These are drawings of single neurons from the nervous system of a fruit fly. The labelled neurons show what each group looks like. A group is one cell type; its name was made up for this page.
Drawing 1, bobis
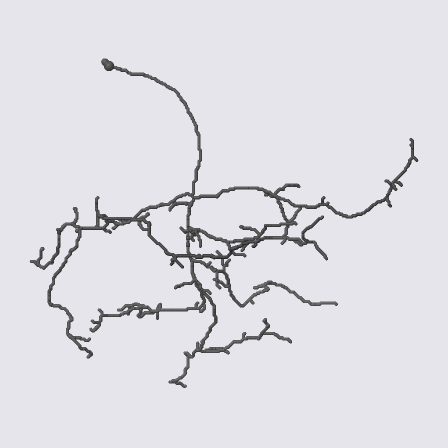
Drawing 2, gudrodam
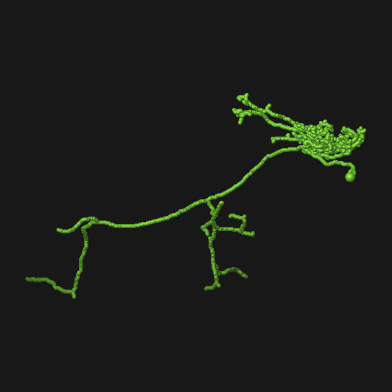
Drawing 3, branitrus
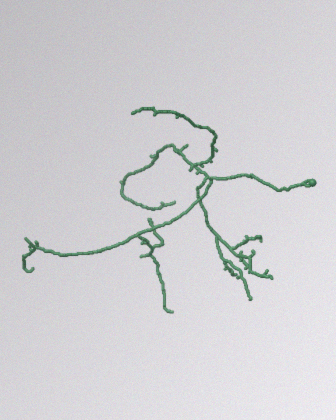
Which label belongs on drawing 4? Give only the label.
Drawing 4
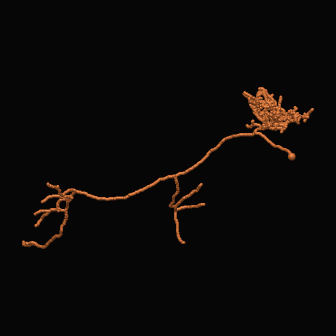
gudrodam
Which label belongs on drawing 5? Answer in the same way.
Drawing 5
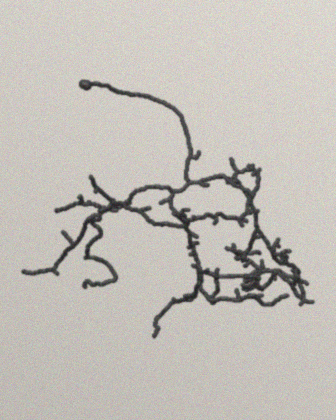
bobis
